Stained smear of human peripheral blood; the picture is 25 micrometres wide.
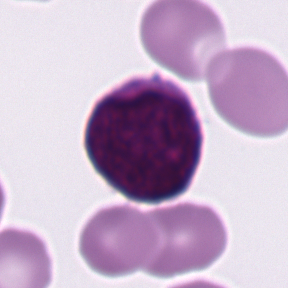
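Myeloblast. Nucleus round, about 10 micrometres across, filling nearly the whole cell. Cytoplasm very scant, only a thin sliver along the upper edge. No nucleoli visible; no vacuoles seen.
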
